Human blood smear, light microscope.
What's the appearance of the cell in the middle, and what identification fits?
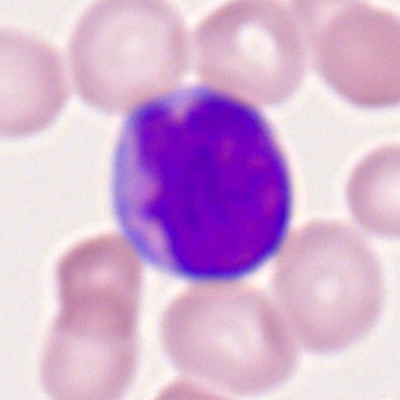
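The nucleus occupies most of the cell, and its edge is irregular, with a notch on the left side. Its chromatin is dense and dark purple. Most of the visible cytoplasm lies on the left side of the cell. The cell is a myeloblast.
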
